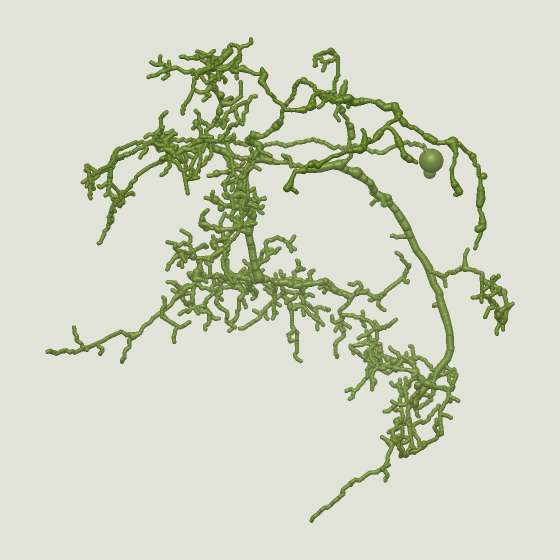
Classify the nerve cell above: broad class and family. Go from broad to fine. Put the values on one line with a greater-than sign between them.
nerve-cord intrinsic neuron > hemilineage 03A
